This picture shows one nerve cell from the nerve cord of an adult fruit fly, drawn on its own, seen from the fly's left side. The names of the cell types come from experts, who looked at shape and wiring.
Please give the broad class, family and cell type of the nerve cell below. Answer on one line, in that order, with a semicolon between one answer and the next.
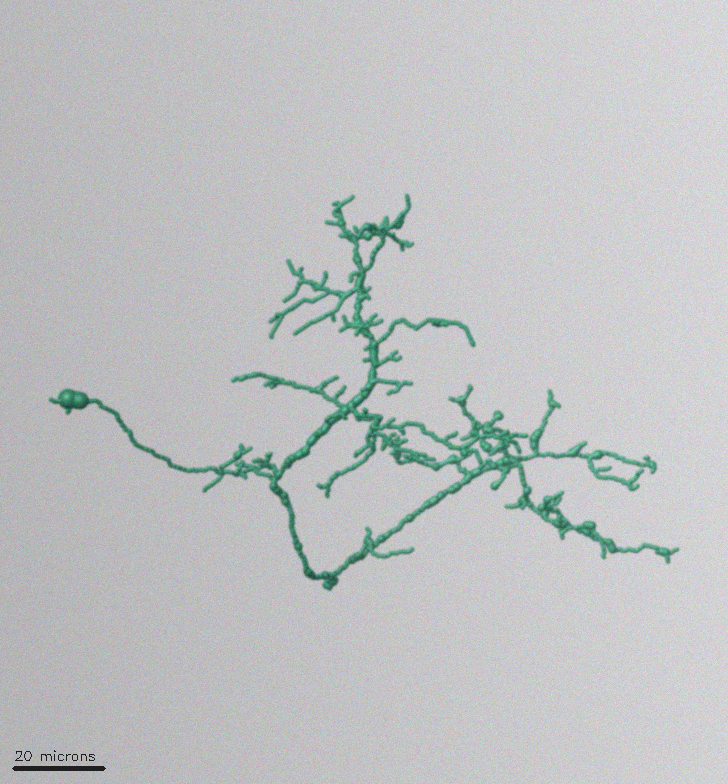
nerve-cord intrinsic neuron; hemilineage 01A; IN01A064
